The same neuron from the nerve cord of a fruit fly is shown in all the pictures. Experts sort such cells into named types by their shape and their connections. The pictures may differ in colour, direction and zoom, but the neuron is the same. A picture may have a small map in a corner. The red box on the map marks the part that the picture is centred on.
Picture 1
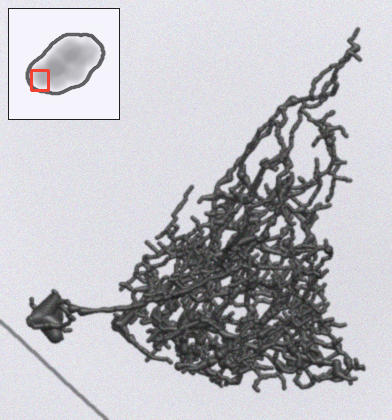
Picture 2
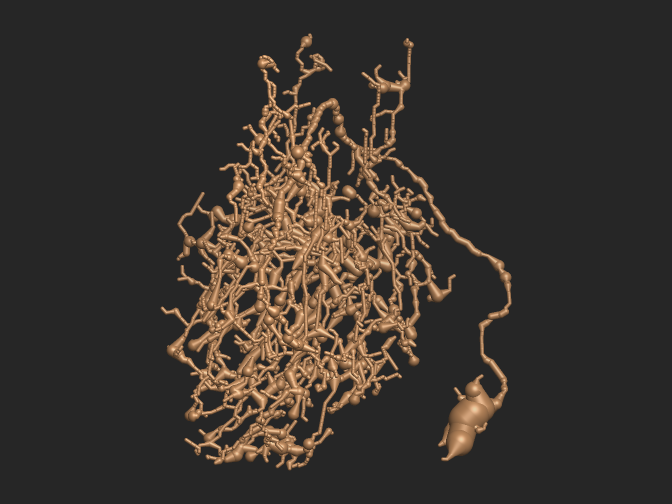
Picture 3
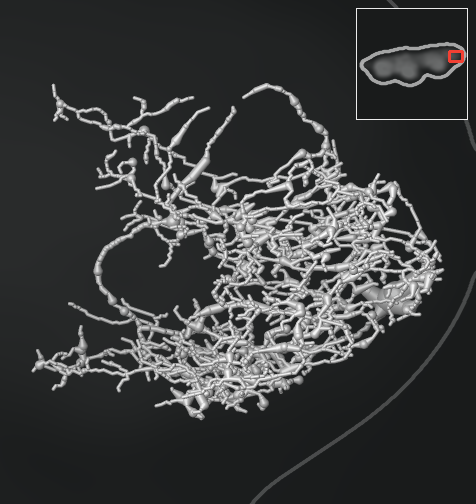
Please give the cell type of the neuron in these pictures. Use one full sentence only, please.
This neuron is categorized as cell type EN00B027.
